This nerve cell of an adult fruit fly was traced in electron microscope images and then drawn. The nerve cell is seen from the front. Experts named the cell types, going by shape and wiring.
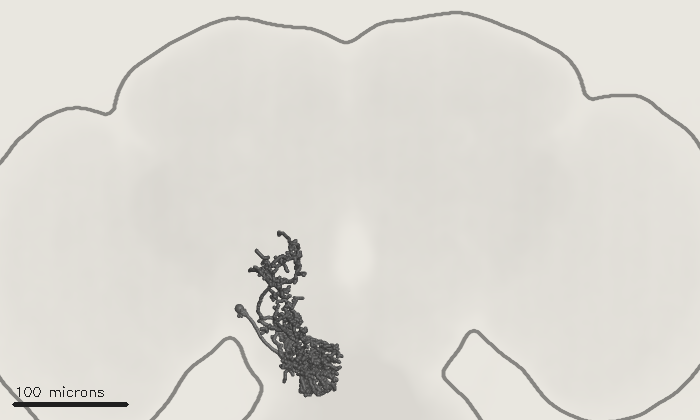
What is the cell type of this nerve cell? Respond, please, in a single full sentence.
Among cell types, the one for this nerve cell is GNG559.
